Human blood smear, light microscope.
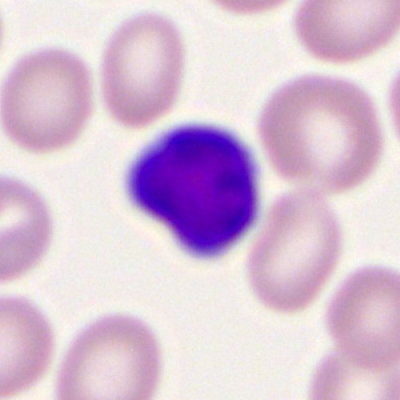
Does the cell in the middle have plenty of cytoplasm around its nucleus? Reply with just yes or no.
No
